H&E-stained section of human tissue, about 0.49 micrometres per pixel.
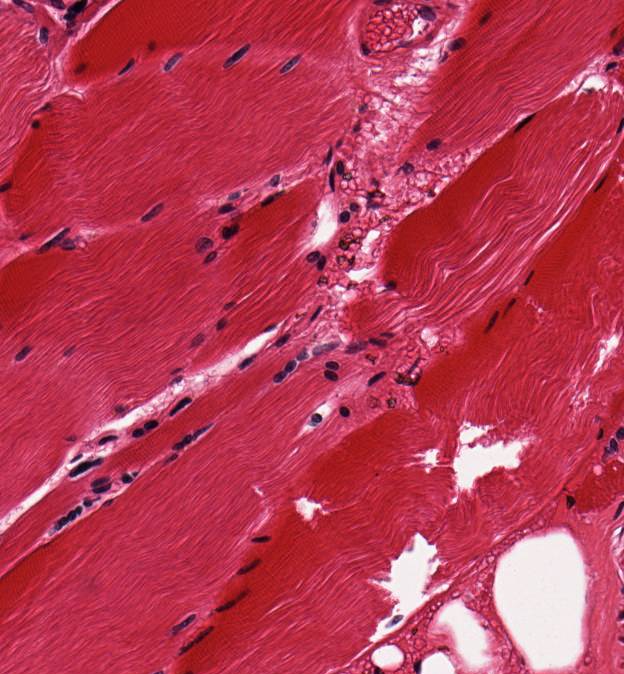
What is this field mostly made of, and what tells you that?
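That's skeletal muscle. Look where the nuclei sit: dark, flattened, elongated, and out at the fibre edges.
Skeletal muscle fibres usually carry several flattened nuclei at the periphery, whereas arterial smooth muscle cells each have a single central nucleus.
You'll also see fine longitudinal lines, often wavy, and a narrow diagonal strip of loose connective tissue through the middle.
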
